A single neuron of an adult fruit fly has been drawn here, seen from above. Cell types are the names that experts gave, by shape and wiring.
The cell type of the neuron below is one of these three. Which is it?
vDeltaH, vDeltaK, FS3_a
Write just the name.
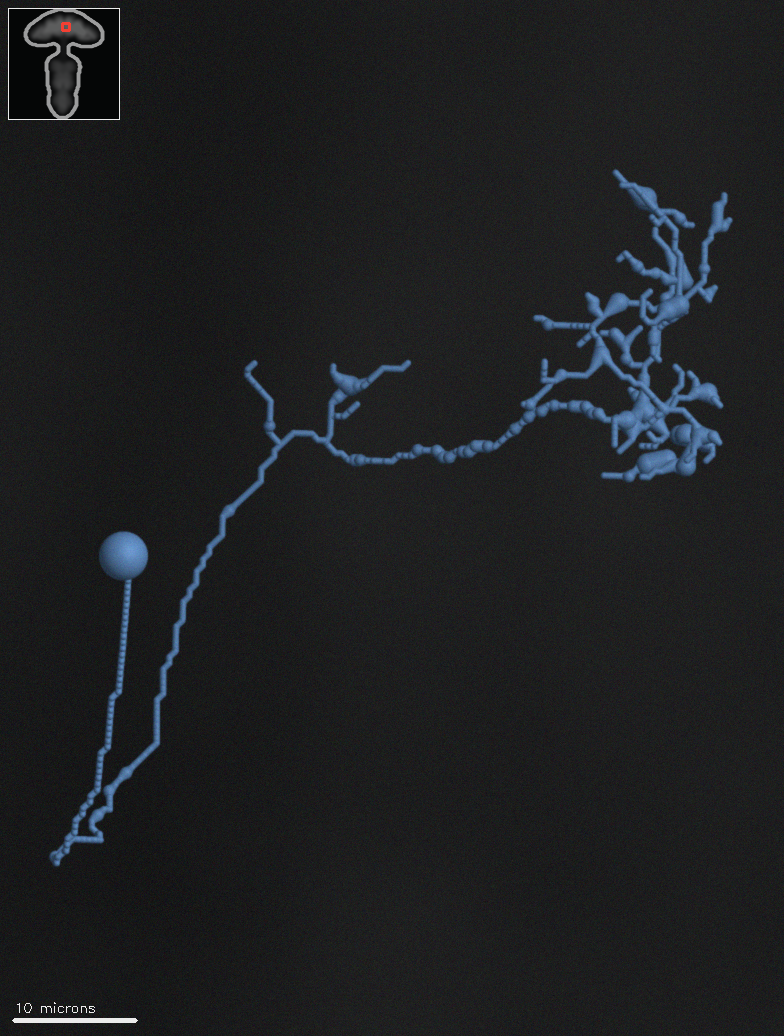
vDeltaK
